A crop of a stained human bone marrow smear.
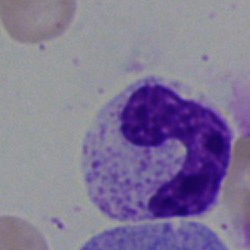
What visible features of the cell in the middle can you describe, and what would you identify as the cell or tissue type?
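The nucleus is bent into a curved C shape, with its hollow opening toward the left, and it lies along the right side of the cell. The cytoplasm is plentiful and pale lilac-grey, and fine violet granules are scattered through it. The cell is a band neutrophil.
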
